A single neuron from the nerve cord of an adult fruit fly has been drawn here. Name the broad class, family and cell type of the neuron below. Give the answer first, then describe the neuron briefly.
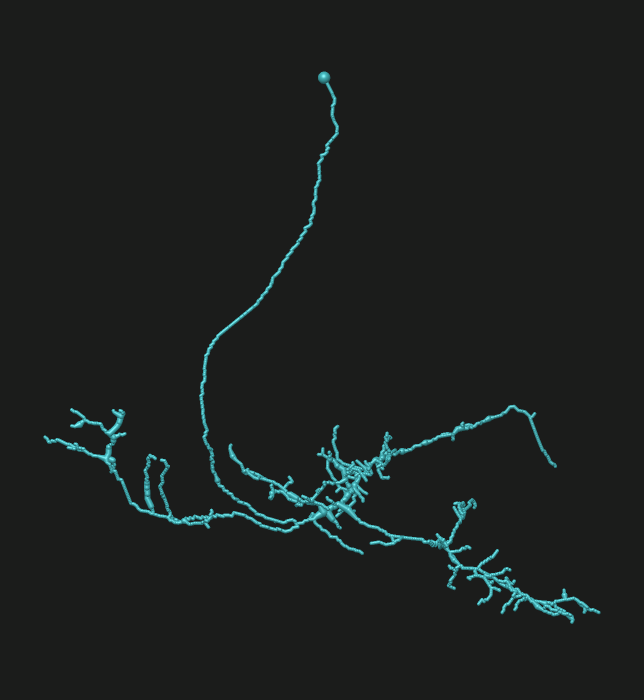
This is a nerve-cord intrinsic neuron. The family is hemilineage 23B. The cell type is IN23B013. Dozens of branch ends can be seen. As drawn here it is about as wide as it is tall.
